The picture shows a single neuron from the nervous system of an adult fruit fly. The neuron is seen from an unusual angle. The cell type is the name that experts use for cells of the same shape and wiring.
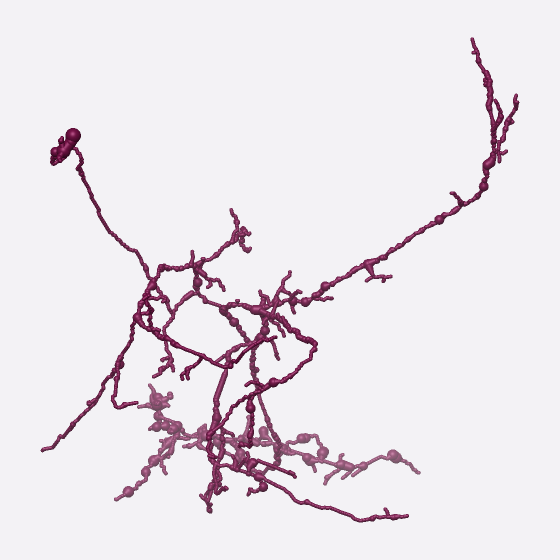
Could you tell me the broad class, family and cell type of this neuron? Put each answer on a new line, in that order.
central-brain intrinsic neuron
hemilineage CLp2
SMP266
